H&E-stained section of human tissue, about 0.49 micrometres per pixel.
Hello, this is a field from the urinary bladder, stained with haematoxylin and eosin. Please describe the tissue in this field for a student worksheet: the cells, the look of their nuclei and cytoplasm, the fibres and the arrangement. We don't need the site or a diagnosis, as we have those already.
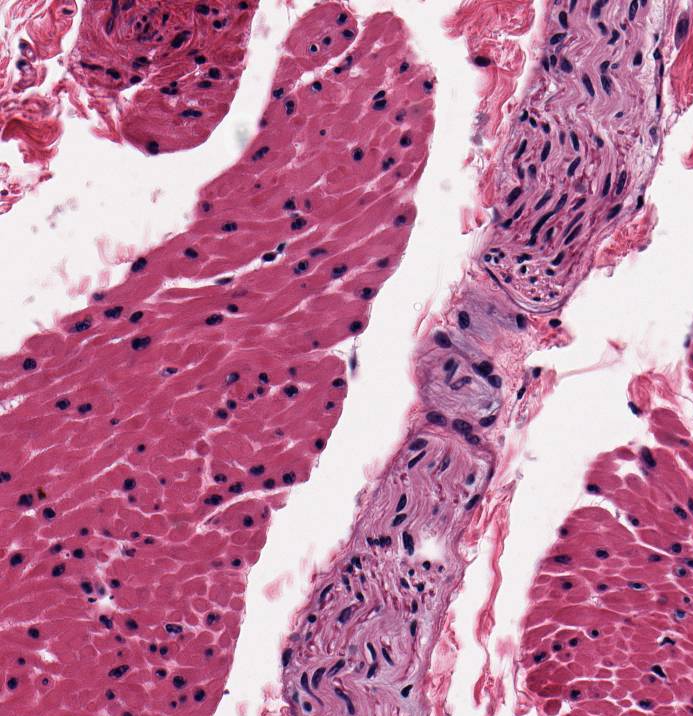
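Notice the muscle cytoplasm, a deep, even pink. Running through the middle is a band of wavy fibres carrying many elongated, wavy dark nuclei. That central band is a paler lilac-pink than the muscle on either side of it. There are no fat cells anywhere in the field.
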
